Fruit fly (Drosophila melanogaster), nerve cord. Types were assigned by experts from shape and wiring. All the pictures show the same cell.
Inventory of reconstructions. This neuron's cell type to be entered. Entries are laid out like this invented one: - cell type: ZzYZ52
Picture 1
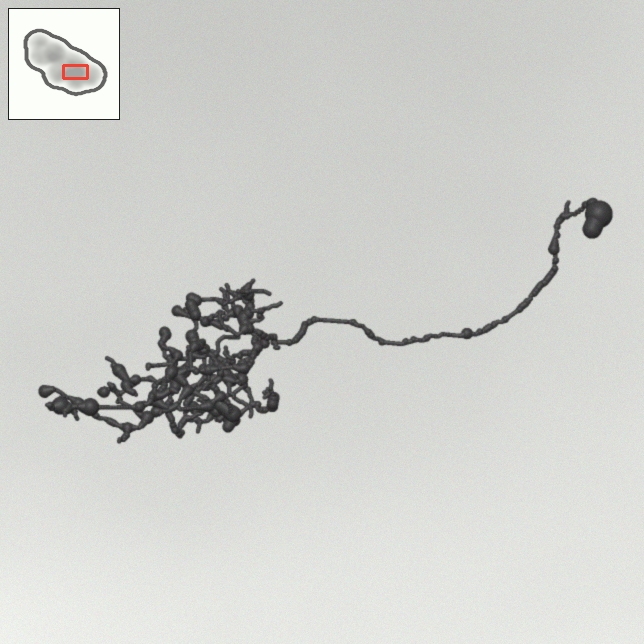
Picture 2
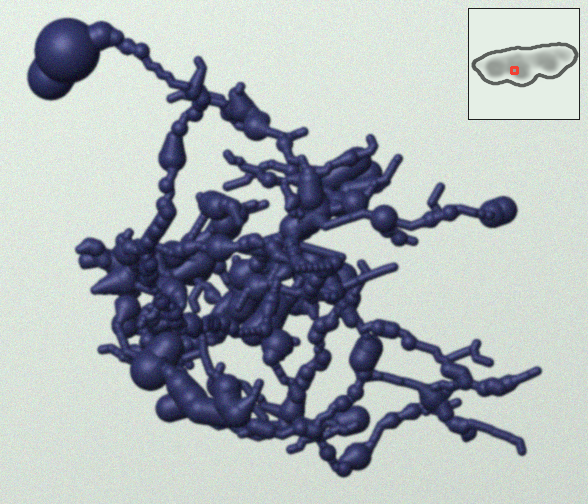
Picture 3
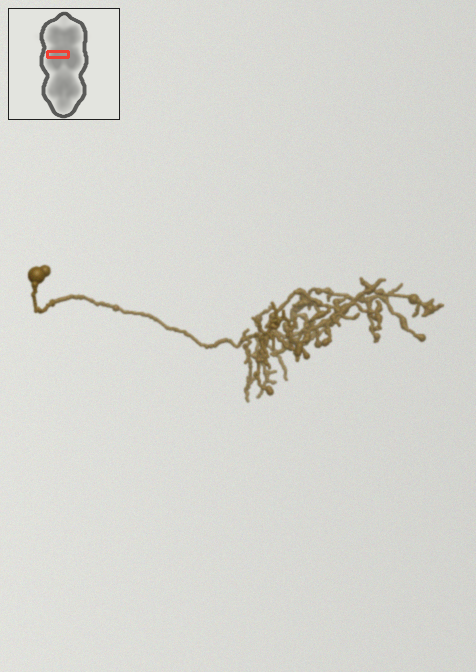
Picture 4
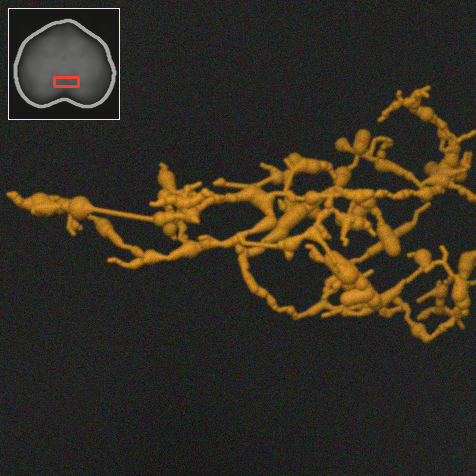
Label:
- cell type: IN09A044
